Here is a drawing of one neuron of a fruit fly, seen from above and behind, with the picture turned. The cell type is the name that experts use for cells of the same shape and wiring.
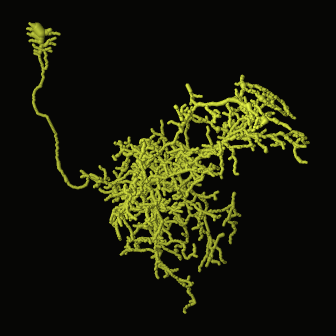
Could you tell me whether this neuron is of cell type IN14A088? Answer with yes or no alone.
no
